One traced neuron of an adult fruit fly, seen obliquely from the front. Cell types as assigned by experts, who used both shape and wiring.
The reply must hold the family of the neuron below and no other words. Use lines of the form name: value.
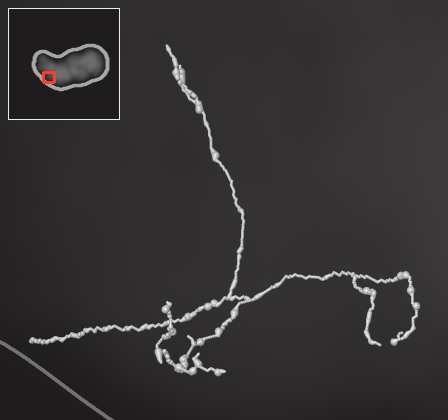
family: class mechanosensory proprioceptive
